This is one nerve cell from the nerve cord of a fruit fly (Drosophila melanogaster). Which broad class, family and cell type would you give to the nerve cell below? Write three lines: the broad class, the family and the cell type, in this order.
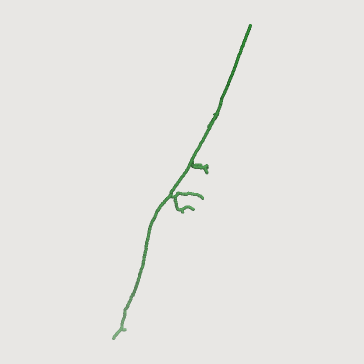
descending neuron
hemilineage SMPpv2_ventral
DNp35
